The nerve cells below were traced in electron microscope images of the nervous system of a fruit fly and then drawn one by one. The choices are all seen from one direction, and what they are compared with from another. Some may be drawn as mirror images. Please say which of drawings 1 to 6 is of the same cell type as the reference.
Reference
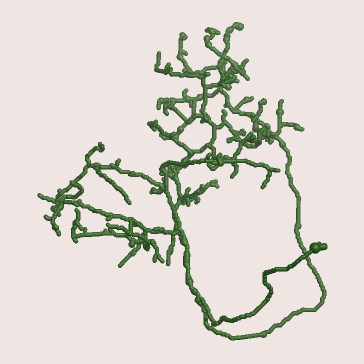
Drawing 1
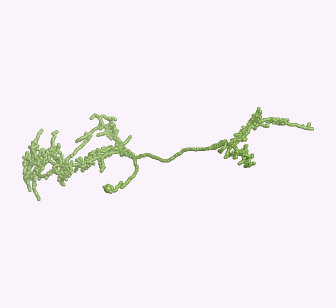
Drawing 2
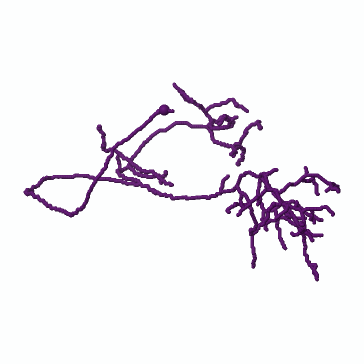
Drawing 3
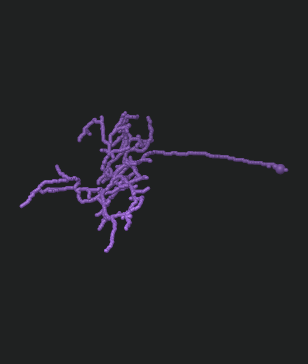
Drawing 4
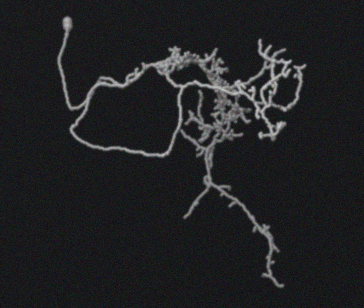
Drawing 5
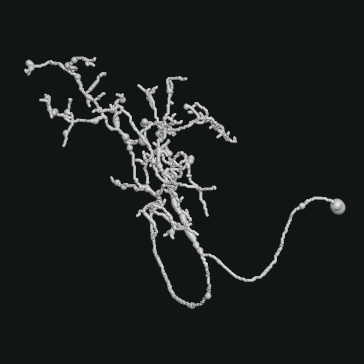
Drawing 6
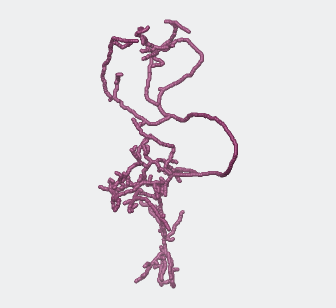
5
